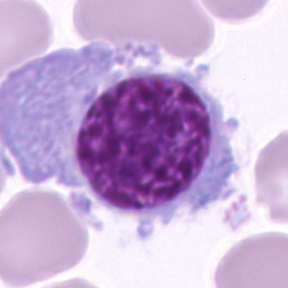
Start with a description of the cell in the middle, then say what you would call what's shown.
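Cytoplasm extends much farther left of the nucleus than right. No distinct nucleoli. Border ragged, irregular, not smooth. Small bleb-like cytoplasmic fragments fringe upper and lower right edges. Cell: plasma cell.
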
